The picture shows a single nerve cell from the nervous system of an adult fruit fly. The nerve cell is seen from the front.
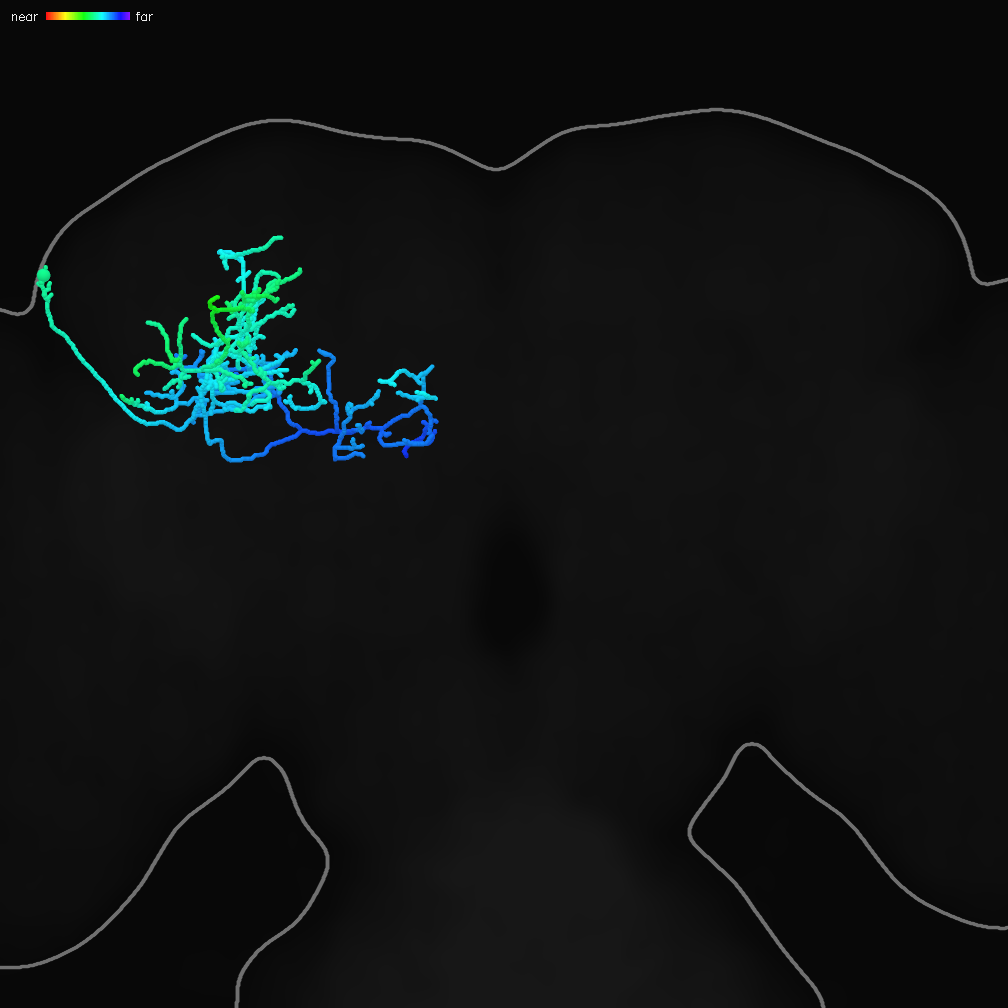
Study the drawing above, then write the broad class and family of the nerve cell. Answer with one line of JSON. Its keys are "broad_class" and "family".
{"broad_class": "central-brain intrinsic neuron", "family": "hemilineage LHl4_posterior"}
